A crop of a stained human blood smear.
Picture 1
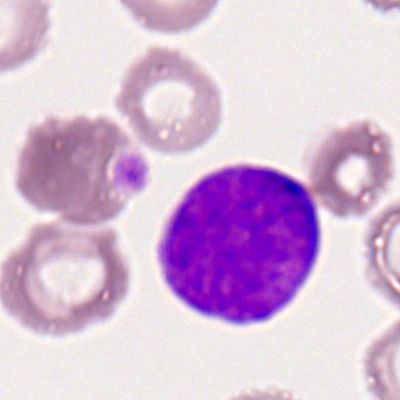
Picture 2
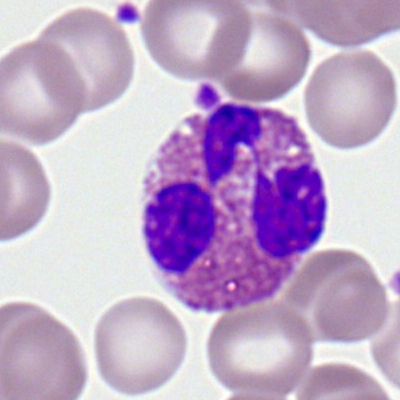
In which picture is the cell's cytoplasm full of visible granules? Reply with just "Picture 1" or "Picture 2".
Picture 2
